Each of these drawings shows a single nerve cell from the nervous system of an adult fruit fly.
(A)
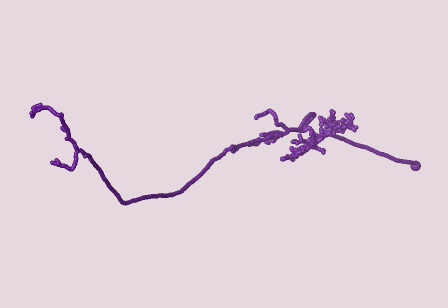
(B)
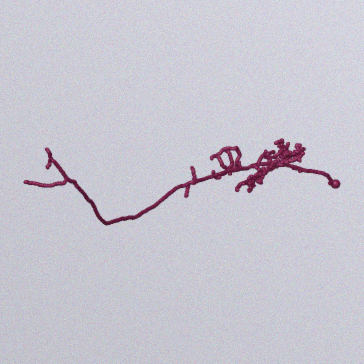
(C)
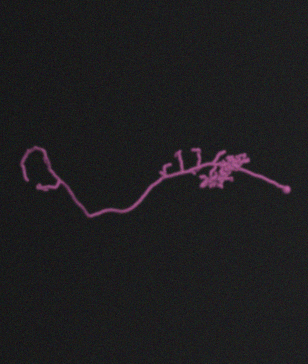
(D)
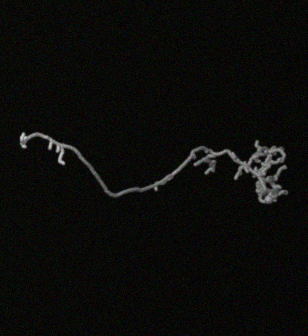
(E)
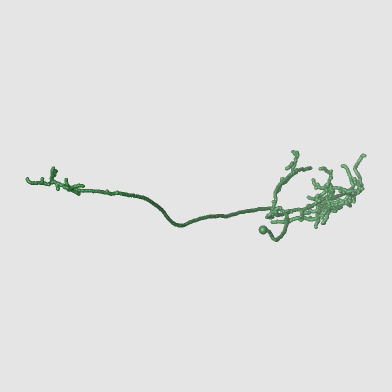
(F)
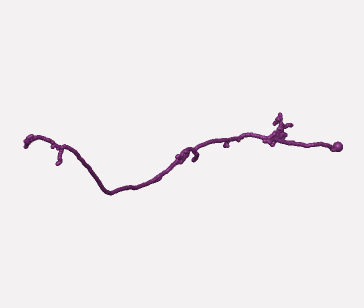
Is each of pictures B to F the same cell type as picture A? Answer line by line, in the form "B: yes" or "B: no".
B: yes
C: yes
D: no
E: no
F: no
